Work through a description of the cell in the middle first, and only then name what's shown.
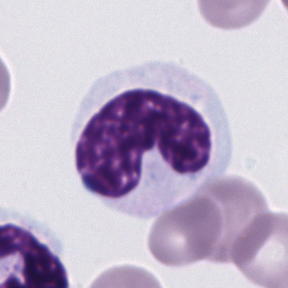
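Kidney-shaped, with its indentation facing downward, the nucleus holds coarsely clumped chromatin separated by small lighter gaps. Moderately abundant pale grey-blue cytoplasm is widest in the nuclear notch. The cell is a band neutrophil.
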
